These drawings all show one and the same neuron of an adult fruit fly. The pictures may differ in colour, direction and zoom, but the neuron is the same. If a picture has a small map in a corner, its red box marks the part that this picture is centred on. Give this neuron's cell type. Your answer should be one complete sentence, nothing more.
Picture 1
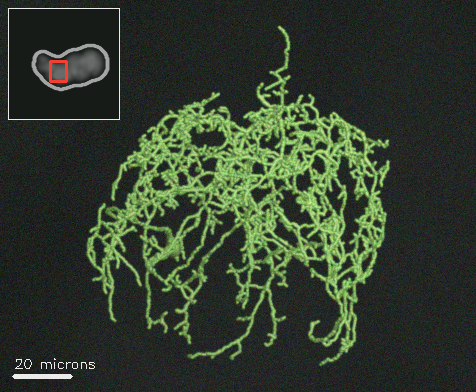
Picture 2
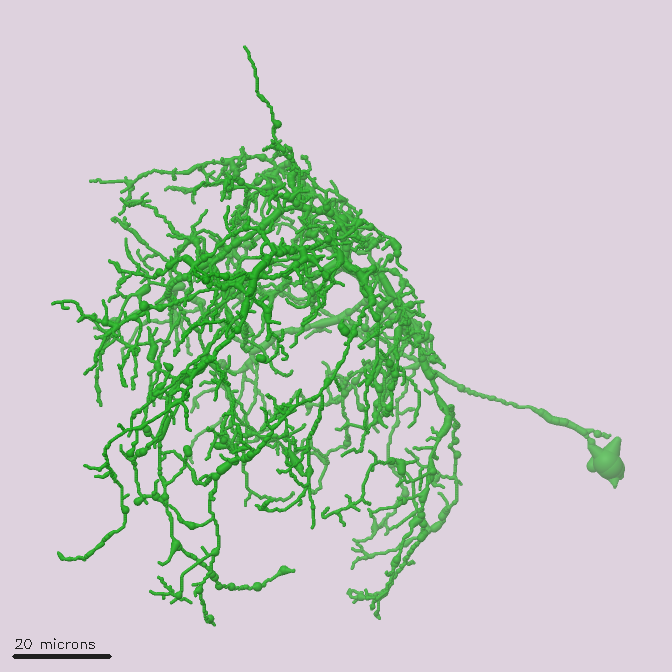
The cell type IN21A012 includes this neuron.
